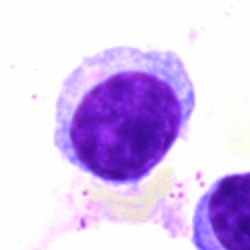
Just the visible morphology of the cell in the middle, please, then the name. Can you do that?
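You'll notice it's roughly round, though the border is a bit irregular and frayed. The chromatin stains deep purple right through the nucleus, and the cytoplasm is pale lilac-blue without any distinct coarse granules. That one's a lymphocyte.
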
